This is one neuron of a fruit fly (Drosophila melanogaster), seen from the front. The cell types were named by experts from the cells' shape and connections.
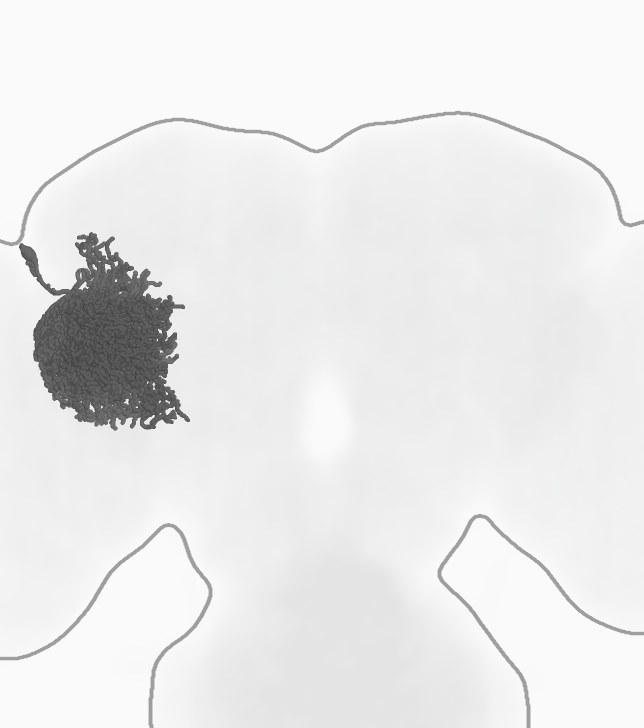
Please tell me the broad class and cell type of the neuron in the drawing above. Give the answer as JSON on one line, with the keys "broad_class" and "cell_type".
{"broad_class": "central-brain intrinsic neuron", "cell_type": "AVLP001"}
